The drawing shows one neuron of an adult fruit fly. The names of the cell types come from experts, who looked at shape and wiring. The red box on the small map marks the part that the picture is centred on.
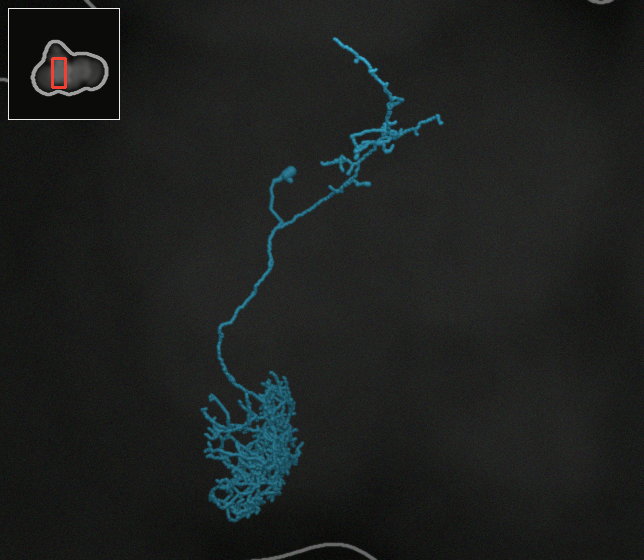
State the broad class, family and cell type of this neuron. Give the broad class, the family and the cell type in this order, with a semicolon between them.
visual projection neuron; hemilineage VPNp&v1_ventral; LoVP61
